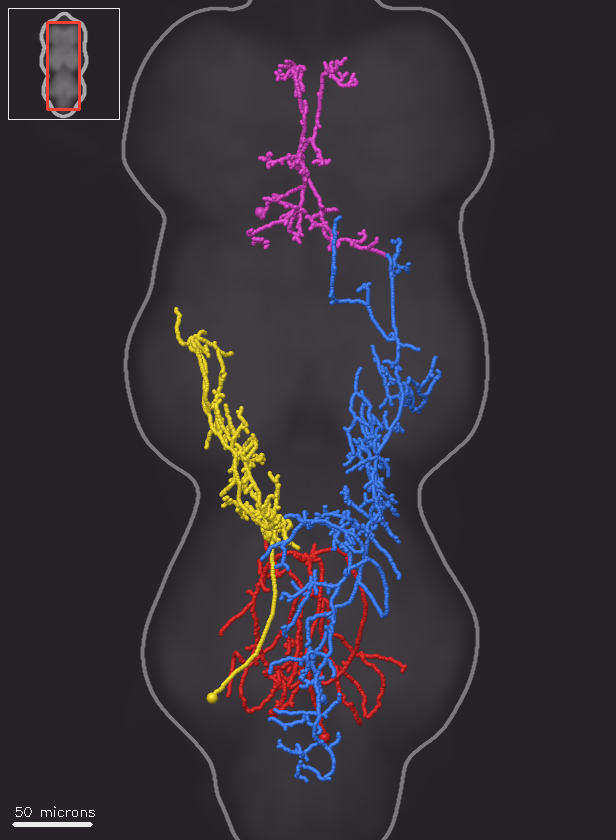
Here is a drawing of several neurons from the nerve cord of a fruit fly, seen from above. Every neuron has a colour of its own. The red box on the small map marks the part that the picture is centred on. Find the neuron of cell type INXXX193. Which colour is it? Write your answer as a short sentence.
The colour is blue.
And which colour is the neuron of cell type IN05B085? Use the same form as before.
The colour is magenta.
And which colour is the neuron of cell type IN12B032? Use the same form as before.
The colour is red.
